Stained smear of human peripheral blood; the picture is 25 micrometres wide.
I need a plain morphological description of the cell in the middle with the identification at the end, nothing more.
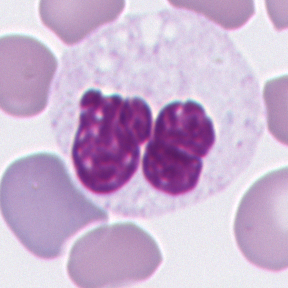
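Round, smooth outline. Nucleus in two lobes, side by side, about equal in size. Cytoplasm abundant, very pale. Segmented neutrophil.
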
